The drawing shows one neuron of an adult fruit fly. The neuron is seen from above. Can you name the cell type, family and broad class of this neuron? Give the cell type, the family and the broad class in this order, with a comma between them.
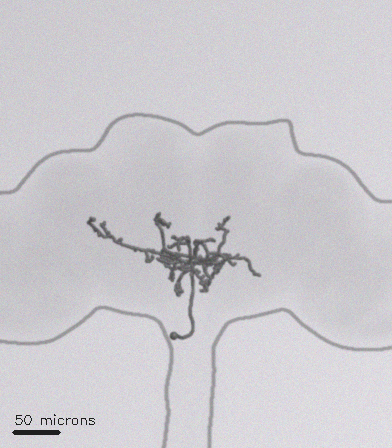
GNG601, hemilineage LB0, central-brain intrinsic neuron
